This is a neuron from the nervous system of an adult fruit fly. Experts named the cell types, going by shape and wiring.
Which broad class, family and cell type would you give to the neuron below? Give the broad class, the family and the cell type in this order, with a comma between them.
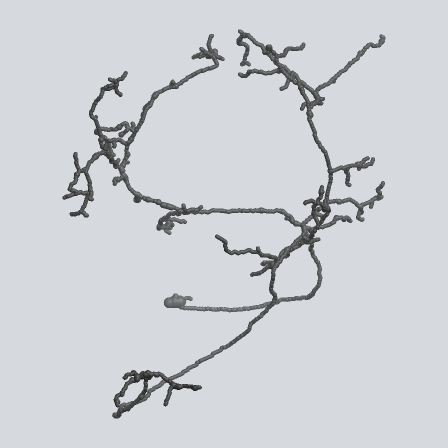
nerve-cord intrinsic neuron, hemilineage 05B, IN05B064_b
